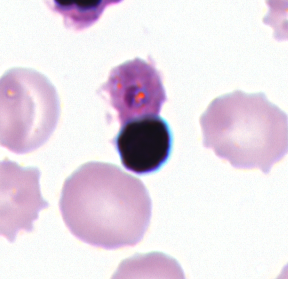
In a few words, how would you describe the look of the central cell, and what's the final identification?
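Dense chromatin, very dark and almost black, runs throughout the nucleus, in which no nucleolus can be seen. A thin cyan colour fringe lines the nucleus's right edge. The cell is a normoblast.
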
